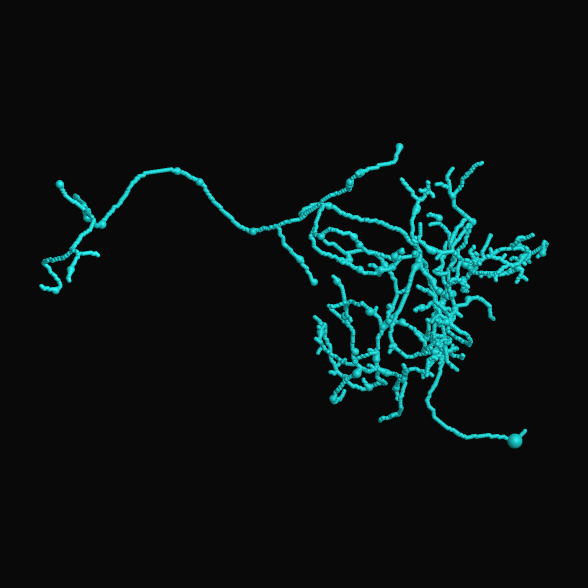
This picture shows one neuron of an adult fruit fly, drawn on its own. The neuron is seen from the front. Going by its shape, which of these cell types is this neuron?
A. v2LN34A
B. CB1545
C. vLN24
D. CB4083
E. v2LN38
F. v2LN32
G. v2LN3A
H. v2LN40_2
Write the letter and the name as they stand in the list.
A. v2LN34A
